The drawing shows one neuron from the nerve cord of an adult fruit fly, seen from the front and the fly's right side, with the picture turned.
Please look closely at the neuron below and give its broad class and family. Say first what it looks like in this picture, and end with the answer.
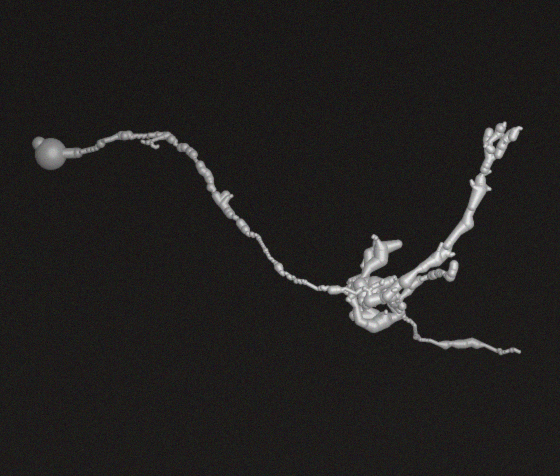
As drawn here it is wider than it is tall. It is a nerve-cord intrinsic neuron. Its family is hemilineage 03B.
